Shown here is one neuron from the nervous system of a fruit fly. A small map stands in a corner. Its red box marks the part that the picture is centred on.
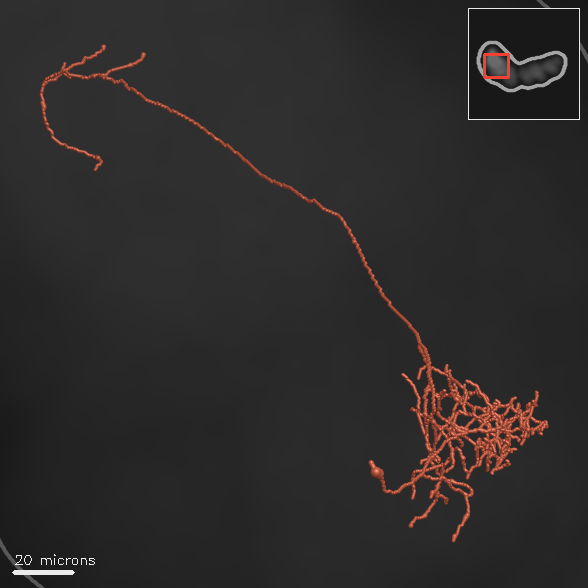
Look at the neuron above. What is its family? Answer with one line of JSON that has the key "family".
{"family": "hemilineage VLPl&d1_lateral"}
